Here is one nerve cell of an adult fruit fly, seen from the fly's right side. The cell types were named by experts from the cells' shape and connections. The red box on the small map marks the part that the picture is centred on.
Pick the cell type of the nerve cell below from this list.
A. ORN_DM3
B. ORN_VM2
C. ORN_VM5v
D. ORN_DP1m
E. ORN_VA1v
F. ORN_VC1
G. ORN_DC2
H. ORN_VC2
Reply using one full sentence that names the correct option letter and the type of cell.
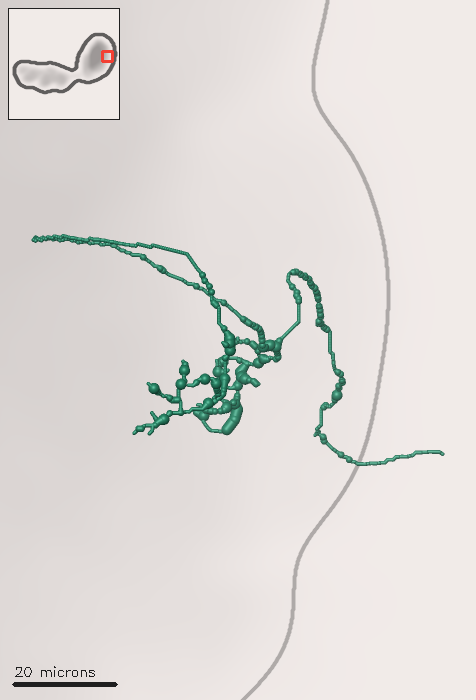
Option G is ORN_DC2, the cell type of the nerve cell.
